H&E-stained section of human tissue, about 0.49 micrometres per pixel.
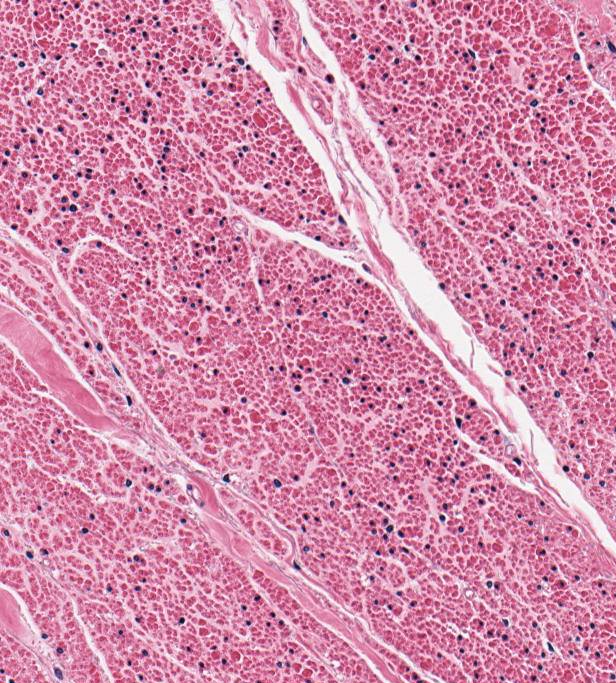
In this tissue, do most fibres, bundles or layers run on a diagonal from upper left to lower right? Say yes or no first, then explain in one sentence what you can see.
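Yes. Thin pale fibrous septa divide the muscle into bundles and run diagonally from upper left toward lower right.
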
